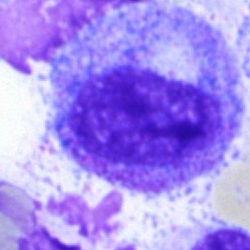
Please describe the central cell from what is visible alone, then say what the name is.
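The chromatin is dark purple and dense, interrupted by a few small pale spots. Numerous fine blue-violet granules fill the cytoplasm. Loose granules lie scattered in the background just outside the cell edge, mostly below it. Fine detail is somewhat softened, as the picture is slightly blurred. The cell is a myelocyte.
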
